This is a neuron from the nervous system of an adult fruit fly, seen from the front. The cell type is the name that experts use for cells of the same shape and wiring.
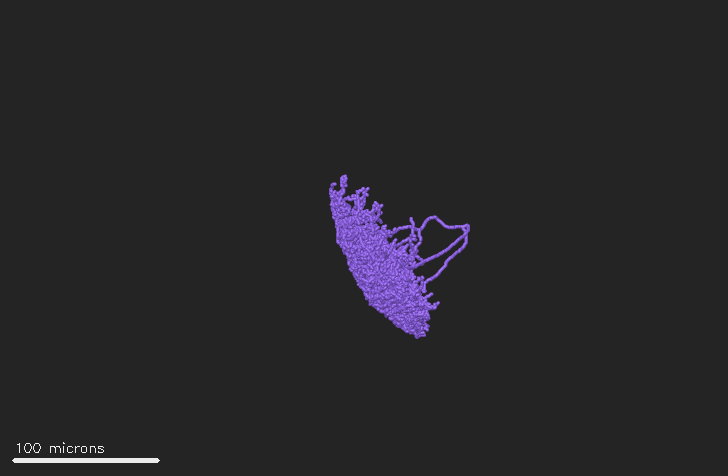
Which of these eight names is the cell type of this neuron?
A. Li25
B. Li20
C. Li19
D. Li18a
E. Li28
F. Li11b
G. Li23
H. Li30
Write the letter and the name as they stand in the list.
H. Li30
